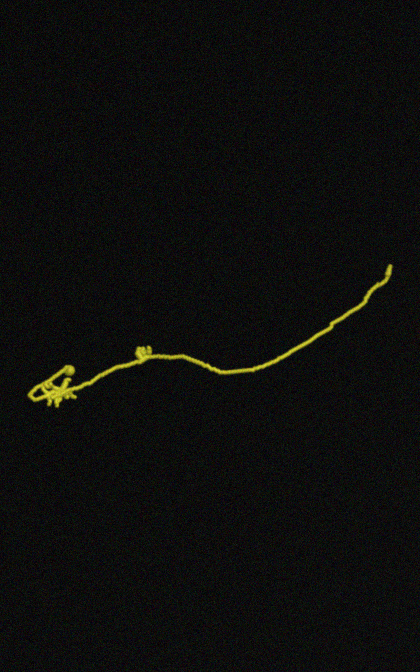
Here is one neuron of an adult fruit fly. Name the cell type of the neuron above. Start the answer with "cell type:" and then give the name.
cell type: Tm1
